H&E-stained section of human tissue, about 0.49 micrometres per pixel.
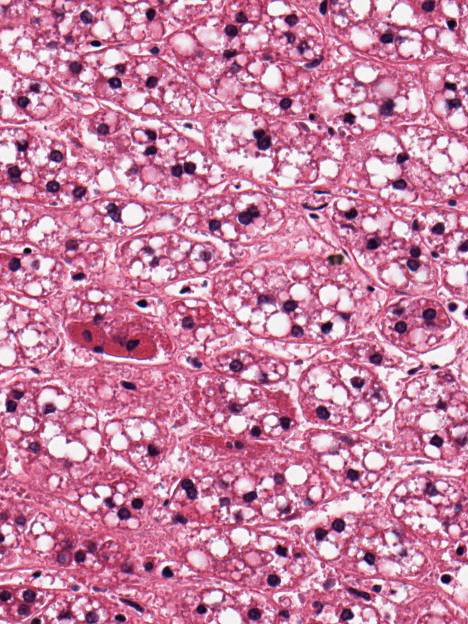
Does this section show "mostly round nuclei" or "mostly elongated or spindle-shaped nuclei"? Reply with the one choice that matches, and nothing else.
Mostly round nuclei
